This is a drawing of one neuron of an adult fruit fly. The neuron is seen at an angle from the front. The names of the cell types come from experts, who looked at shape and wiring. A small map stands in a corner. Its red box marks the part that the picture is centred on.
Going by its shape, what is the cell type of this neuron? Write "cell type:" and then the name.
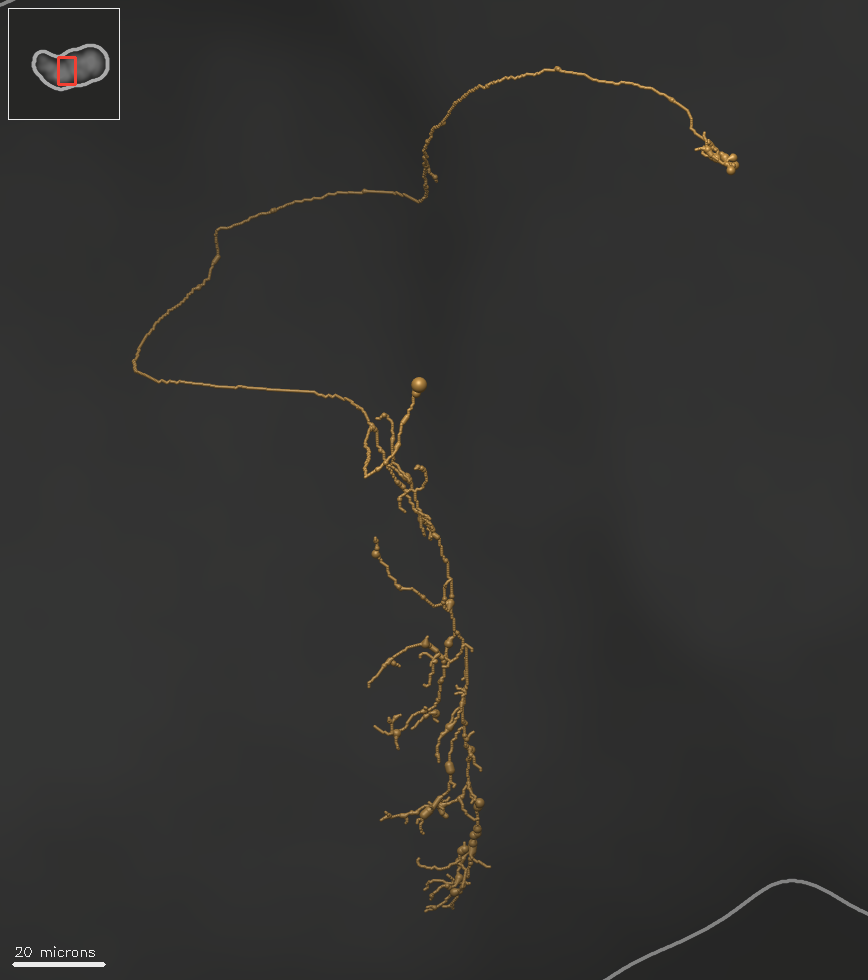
cell type: MeTu3b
